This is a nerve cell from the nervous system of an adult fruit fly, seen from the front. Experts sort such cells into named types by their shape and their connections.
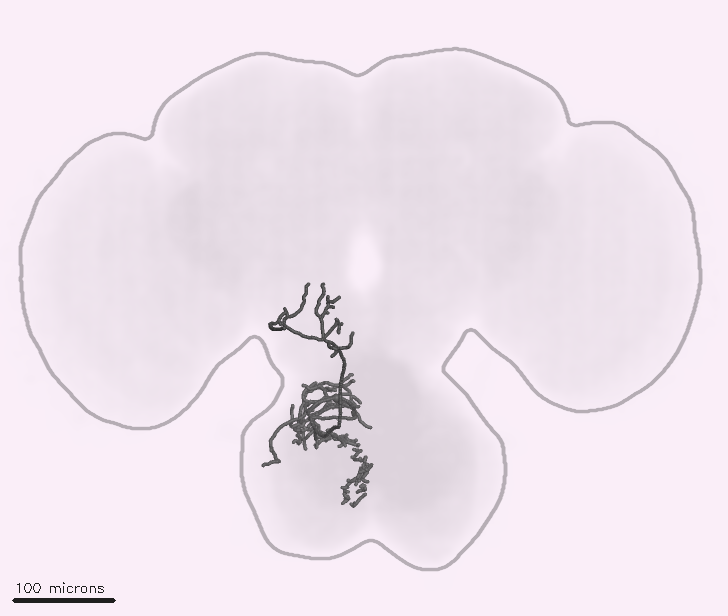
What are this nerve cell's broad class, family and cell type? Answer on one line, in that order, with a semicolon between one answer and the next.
ascending neuron; hemilineage 18B; AN18B004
